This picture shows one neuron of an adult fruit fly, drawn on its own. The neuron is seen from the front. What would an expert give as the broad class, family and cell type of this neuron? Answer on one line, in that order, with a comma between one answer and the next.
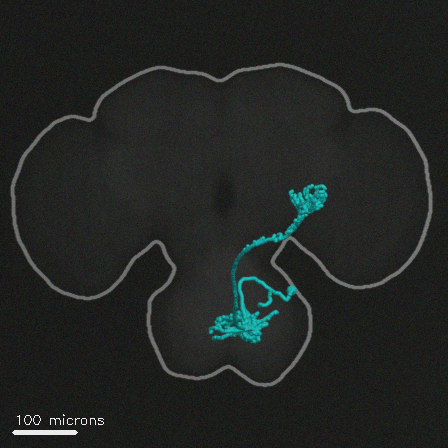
ascending neuron, hemilineage 17B, AN17B009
